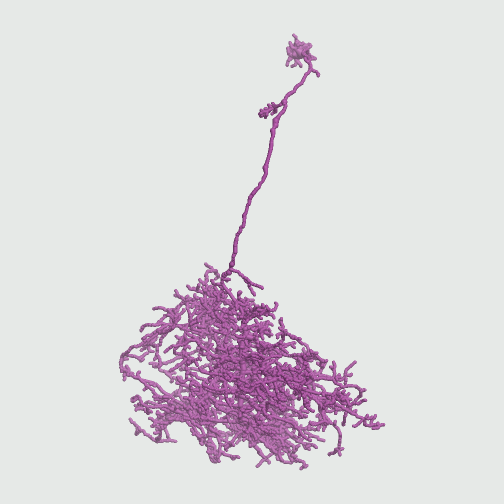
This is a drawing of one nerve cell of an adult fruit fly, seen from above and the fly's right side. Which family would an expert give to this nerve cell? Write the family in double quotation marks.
"hemilineage 19B"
